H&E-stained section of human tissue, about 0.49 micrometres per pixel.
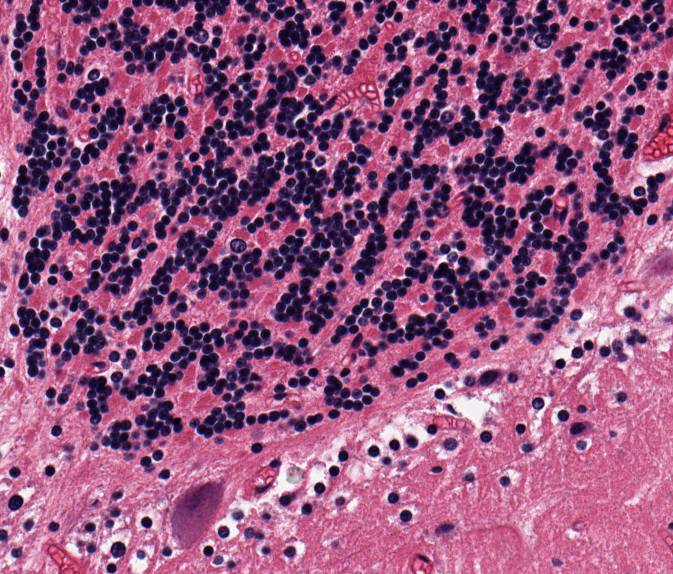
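Cerebellum. Small dark nuclei crowd densely through the upper two-thirds of the field, the cells closely packed, with round, darkly staining nuclei and scant visible cytoplasm. Small pink, cell-free patches lie scattered among the clusters. The lower part is pale pink fibrillary tissue with sparse cells. Near the bottom left is a single large neuron with abundant purple cytoplasm, far bigger than the cells around it.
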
